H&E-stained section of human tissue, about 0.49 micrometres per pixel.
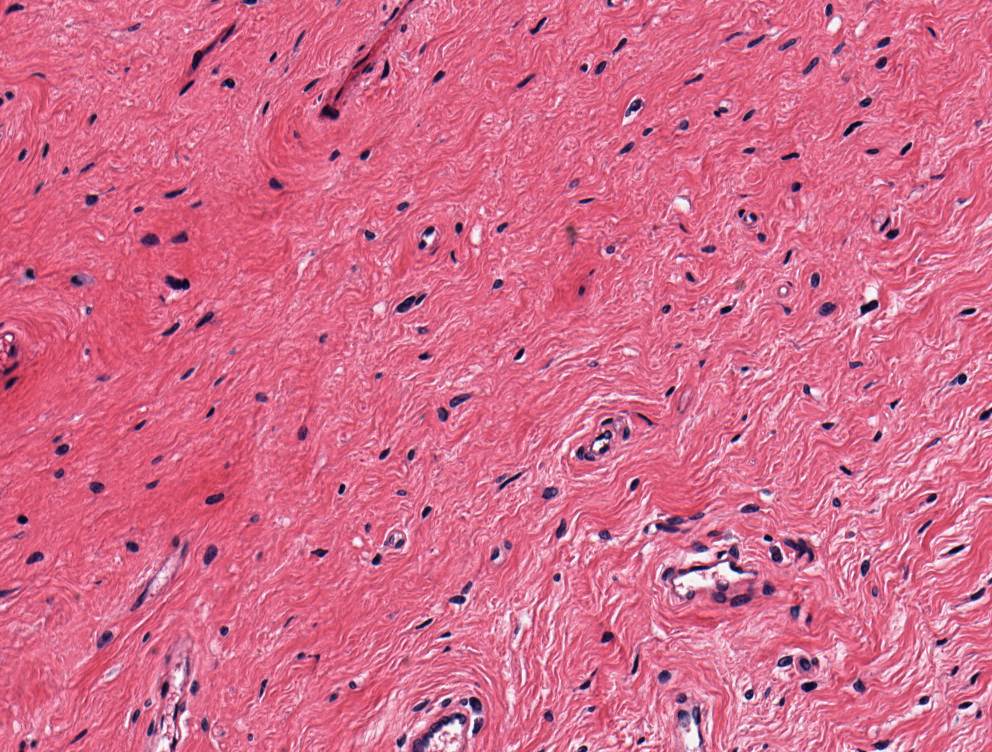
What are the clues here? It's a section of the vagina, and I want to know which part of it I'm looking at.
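Dense connective tissue fills the field. Its wavy collagen fibres run in interlacing, swirling bundles, and the cells are sparse for the amount of collagen, their cytoplasm inconspicuous.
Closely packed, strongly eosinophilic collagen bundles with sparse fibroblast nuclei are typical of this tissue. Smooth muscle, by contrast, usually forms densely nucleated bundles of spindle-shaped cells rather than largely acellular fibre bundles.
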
